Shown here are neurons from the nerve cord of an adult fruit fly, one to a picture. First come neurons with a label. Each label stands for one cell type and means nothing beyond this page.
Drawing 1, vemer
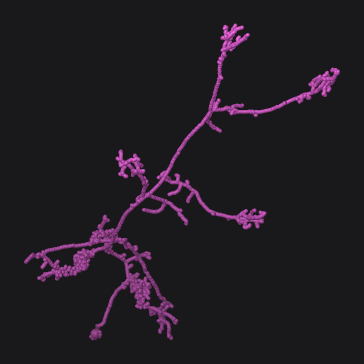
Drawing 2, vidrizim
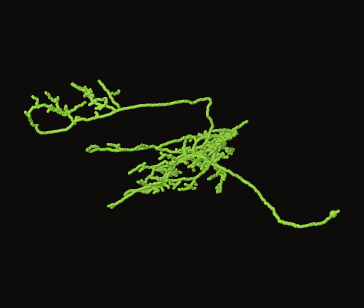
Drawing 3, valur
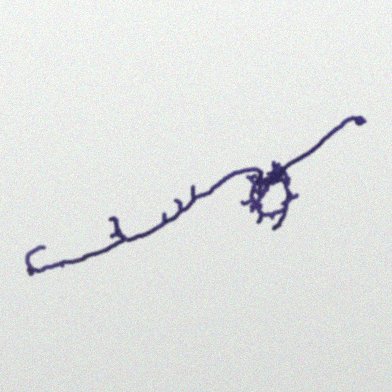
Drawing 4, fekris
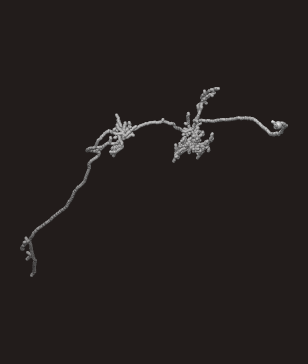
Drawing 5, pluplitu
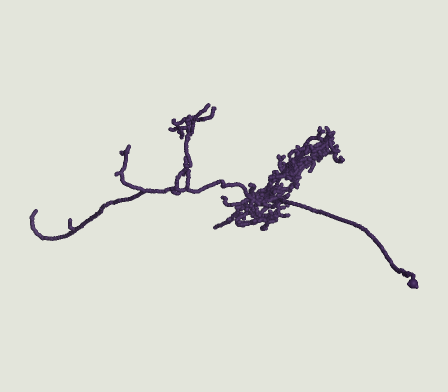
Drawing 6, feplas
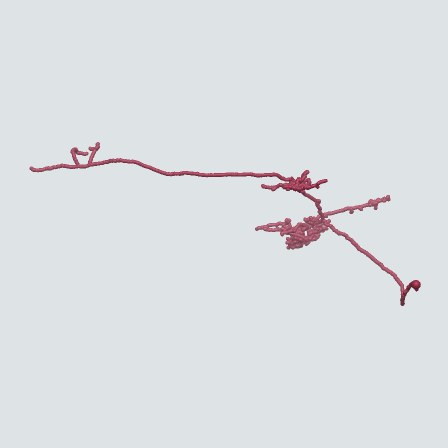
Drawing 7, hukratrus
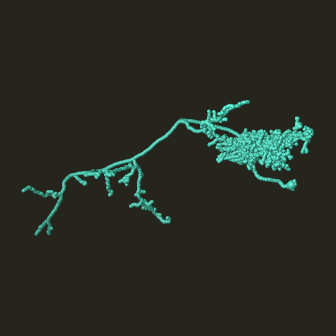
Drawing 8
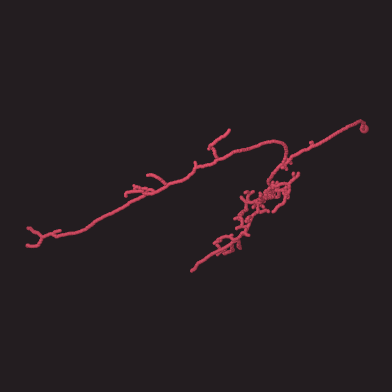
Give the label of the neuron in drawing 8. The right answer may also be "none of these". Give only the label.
valur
